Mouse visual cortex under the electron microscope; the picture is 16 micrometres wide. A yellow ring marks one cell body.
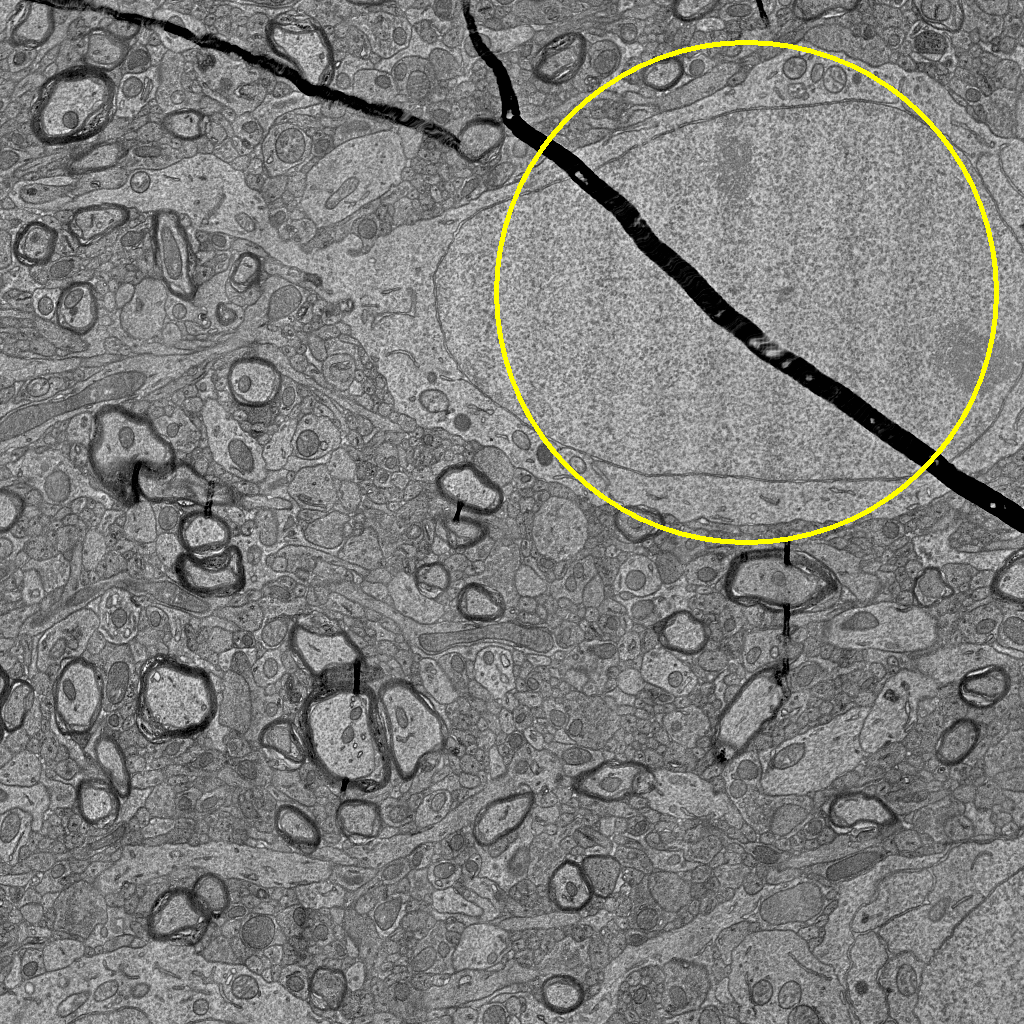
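Excitatory neuron, mouse visual cortex, electron micrograph. The ringed cell's nucleus is a long oval, its long axis running roughly left to right. The nuclear envelope runs smoothly, without deep folds or indentations, and no thick dark band of chromatin lines its inside. No distinct nucleolus can be seen.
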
